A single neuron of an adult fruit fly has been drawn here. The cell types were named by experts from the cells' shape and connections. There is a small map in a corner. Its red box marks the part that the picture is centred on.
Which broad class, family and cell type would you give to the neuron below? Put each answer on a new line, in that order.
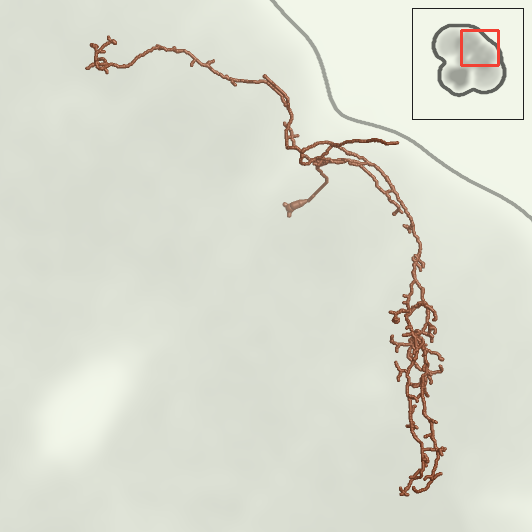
central-brain intrinsic neuron
hemilineage SMPad1
SIP112m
